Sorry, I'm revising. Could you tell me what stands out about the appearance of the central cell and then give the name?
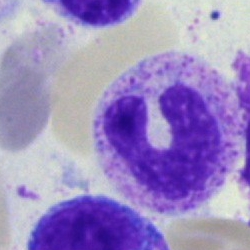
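Round, that's the outline. Now the nucleus: bent into a U shape, and the opening faces upward. Nothing in it looks like a nucleolus. The cytoplasm holds no vacuoles that I can see. This is a band neutrophil.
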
